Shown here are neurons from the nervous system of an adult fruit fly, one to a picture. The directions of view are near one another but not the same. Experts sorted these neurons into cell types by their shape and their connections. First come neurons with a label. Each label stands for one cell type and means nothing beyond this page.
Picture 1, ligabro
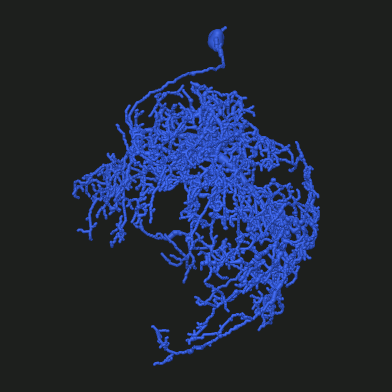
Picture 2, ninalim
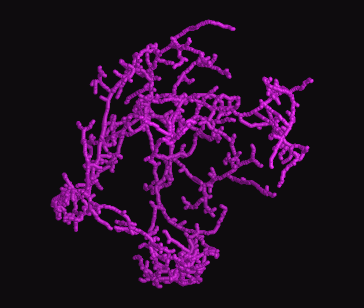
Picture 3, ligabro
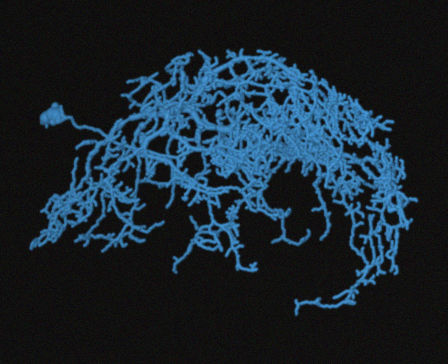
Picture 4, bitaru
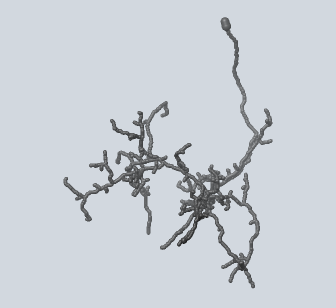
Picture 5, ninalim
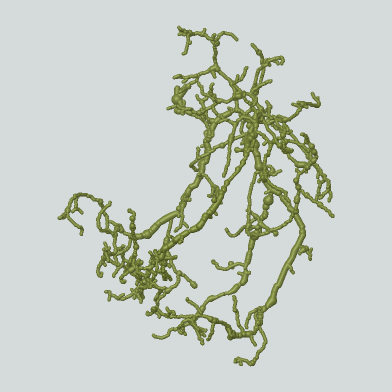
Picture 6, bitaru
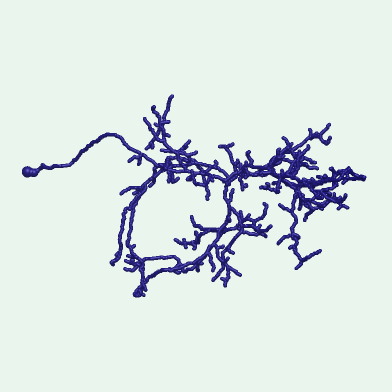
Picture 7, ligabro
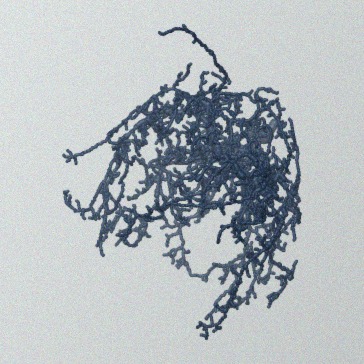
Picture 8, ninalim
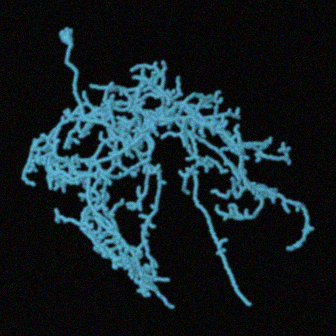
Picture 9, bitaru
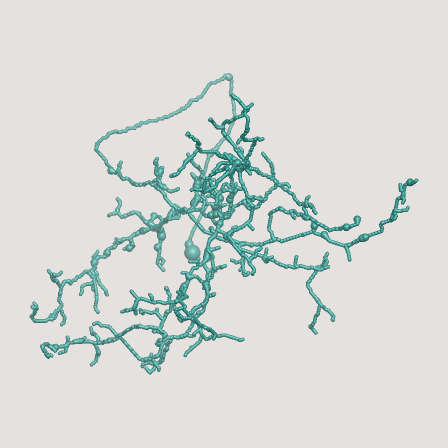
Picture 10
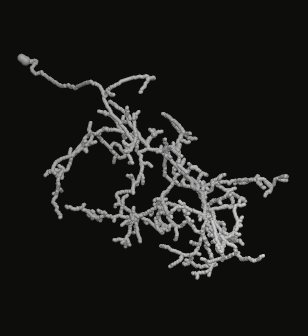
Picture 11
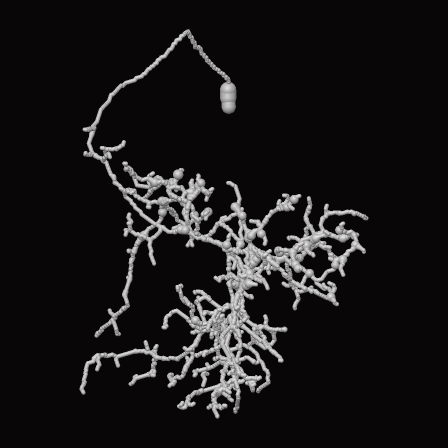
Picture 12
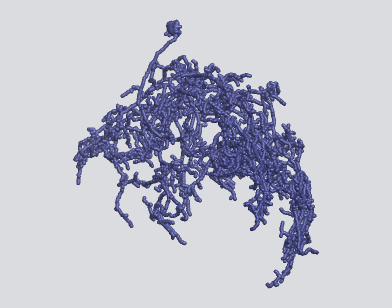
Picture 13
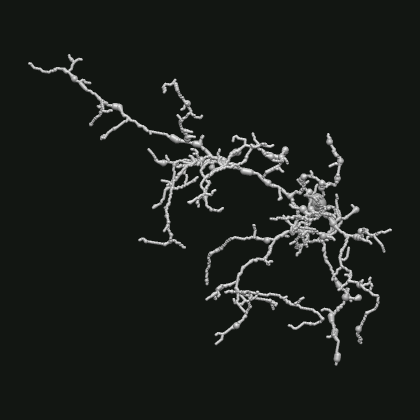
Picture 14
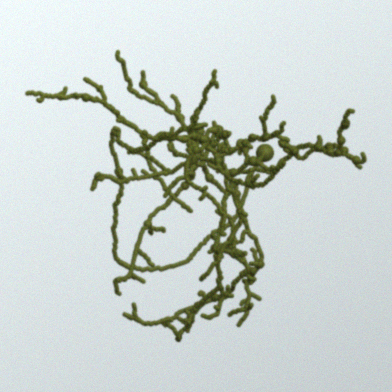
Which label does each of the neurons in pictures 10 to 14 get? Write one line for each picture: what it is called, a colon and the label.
10: bitaru
11: bitaru
12: ligabro
13: bitaru
14: bitaru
